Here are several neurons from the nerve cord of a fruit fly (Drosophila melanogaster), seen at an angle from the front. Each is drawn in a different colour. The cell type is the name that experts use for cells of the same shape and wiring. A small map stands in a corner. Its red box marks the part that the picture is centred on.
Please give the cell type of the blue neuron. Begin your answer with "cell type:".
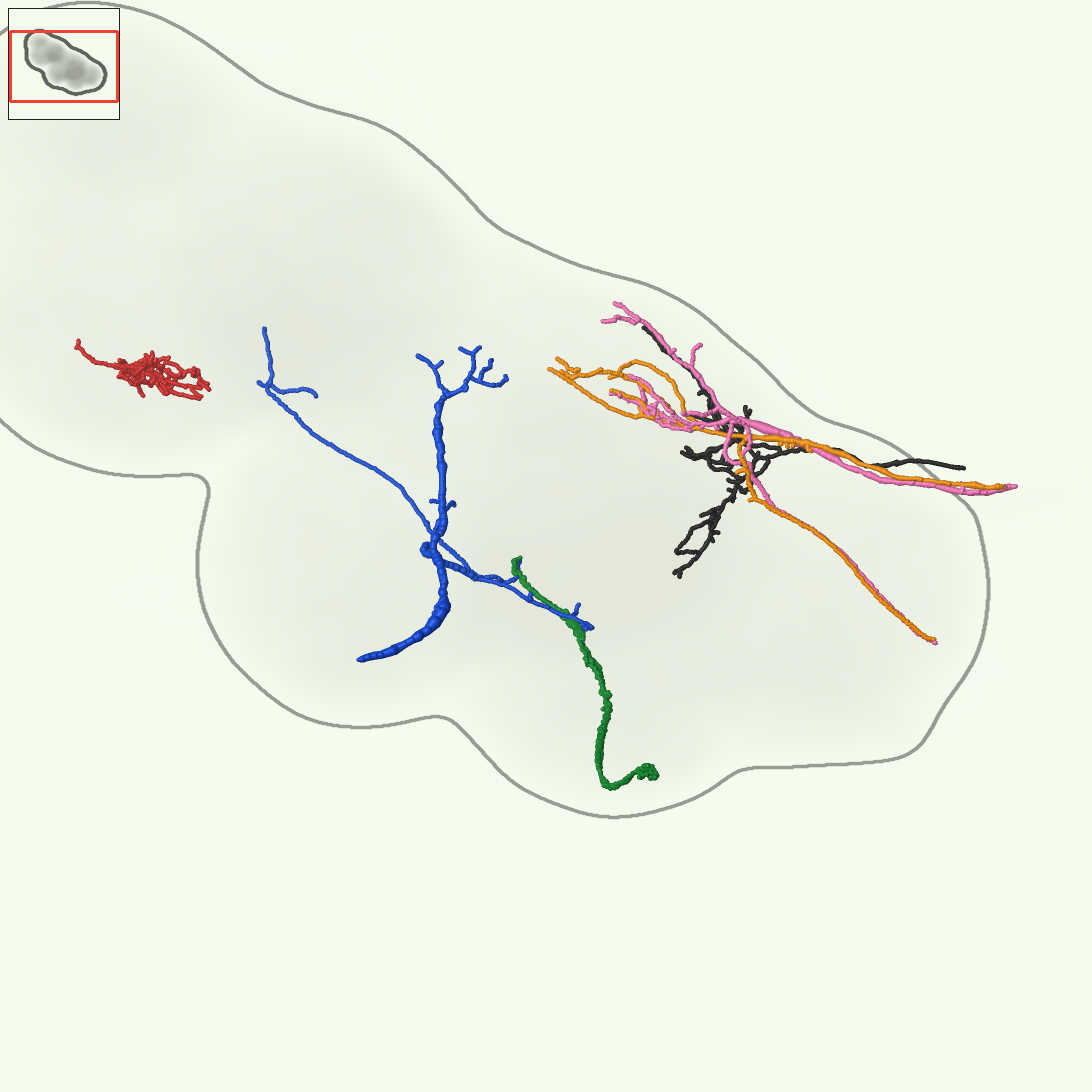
cell type: SNpp26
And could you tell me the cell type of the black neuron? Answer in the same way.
cell type: SNpp09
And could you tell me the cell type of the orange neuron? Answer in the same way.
cell type: SApp21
